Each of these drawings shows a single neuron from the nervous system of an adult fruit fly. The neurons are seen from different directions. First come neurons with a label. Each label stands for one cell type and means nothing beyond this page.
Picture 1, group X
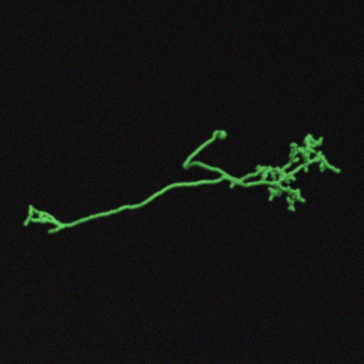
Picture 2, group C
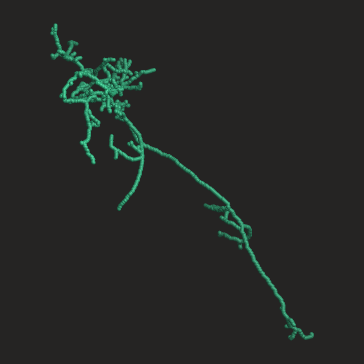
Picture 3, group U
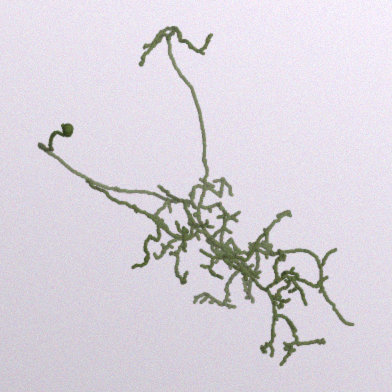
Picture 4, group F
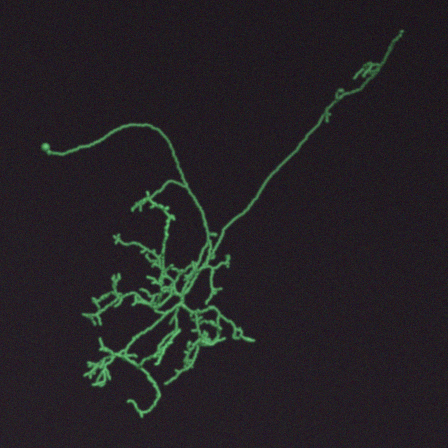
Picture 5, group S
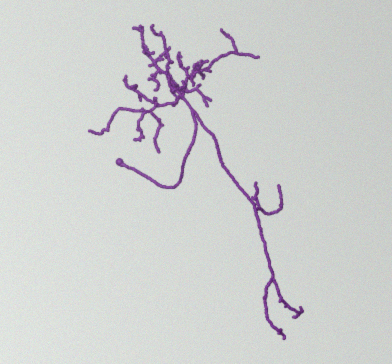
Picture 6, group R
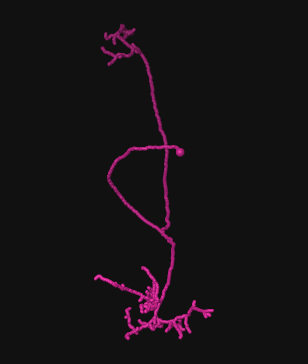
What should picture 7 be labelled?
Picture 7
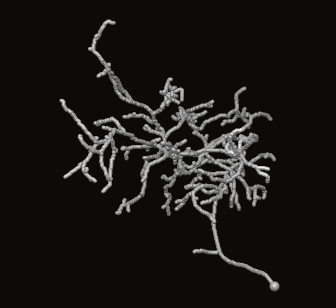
group U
